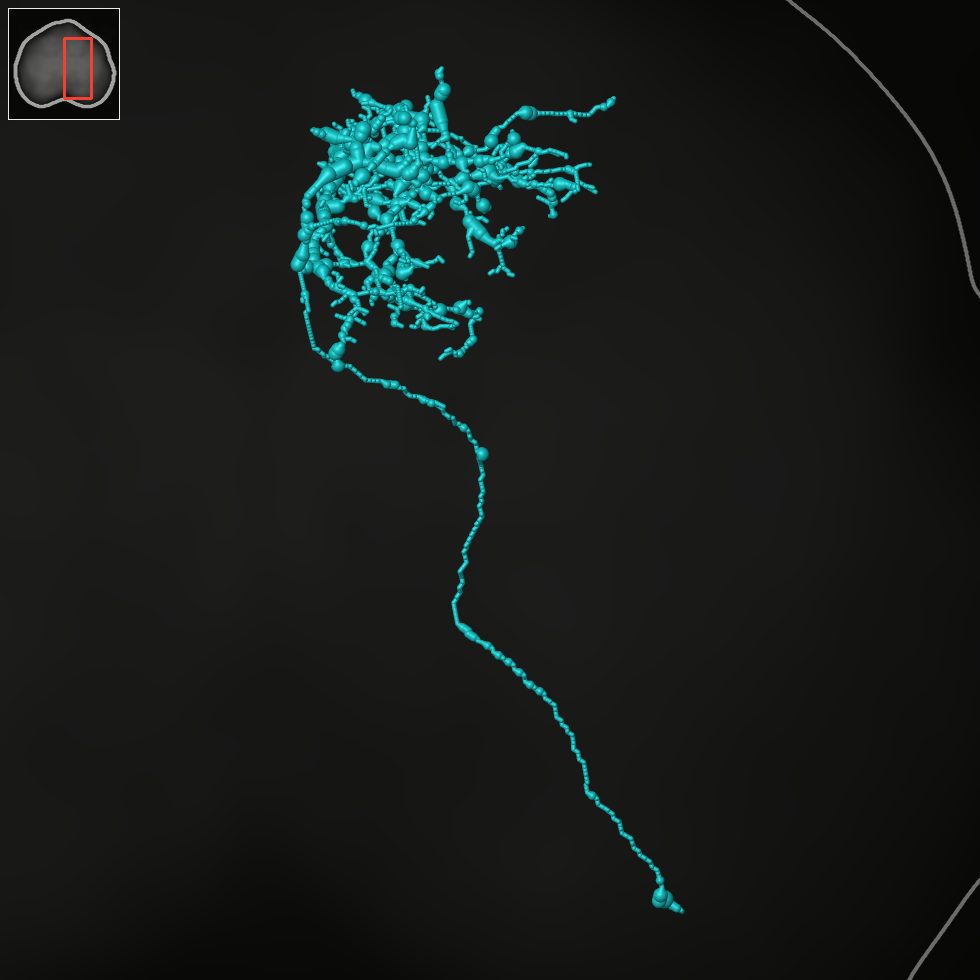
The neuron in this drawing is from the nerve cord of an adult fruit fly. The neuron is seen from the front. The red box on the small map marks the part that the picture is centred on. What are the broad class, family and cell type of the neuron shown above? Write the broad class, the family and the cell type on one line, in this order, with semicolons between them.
nerve-cord intrinsic neuron; hemilineage 12A; IN12A054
